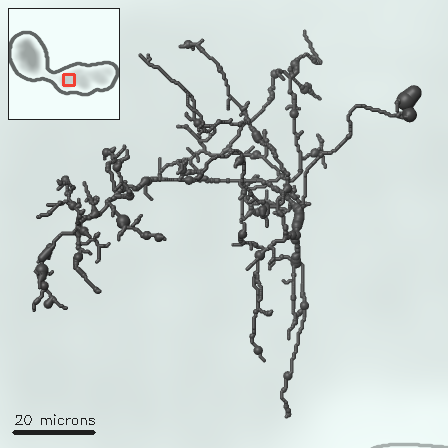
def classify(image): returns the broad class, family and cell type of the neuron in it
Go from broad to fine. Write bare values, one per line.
nerve-cord intrinsic neuron
hemilineage 21A
IN21A100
